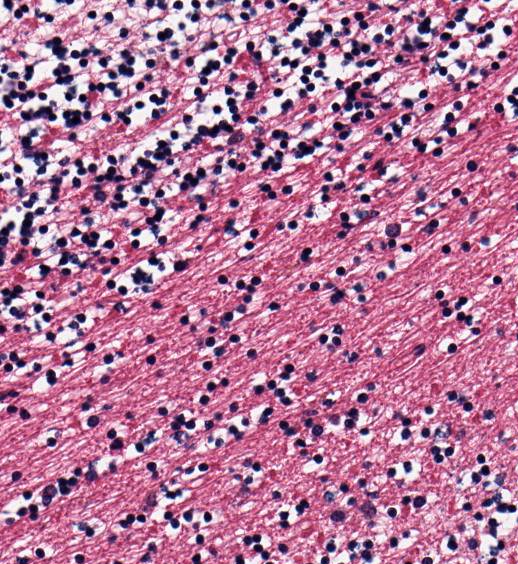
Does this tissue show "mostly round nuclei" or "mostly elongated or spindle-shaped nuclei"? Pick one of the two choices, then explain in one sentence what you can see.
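Mostly round nuclei. Most nuclei are small, round and dark purple-black.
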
